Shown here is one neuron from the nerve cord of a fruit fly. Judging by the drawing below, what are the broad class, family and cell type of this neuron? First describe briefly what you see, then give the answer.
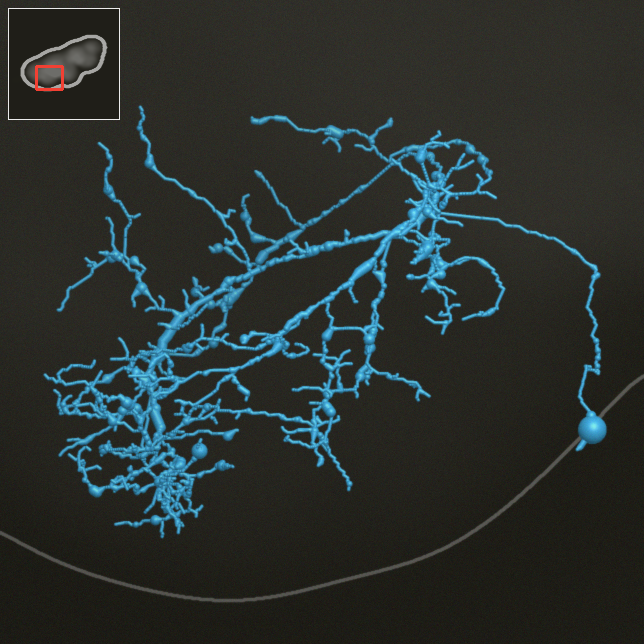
The picture shows more than a hundred branch ends. In this view it is wider than it is tall. Its broad class is nerve-cord intrinsic neuron. Its family is hemilineage 04B. The cell type is IN04B079.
